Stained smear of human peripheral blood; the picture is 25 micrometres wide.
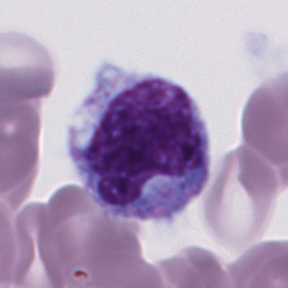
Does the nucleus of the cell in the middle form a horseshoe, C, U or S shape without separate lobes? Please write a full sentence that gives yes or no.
No, the nucleus has not been drawn out into a band and is a compact round or oval mass.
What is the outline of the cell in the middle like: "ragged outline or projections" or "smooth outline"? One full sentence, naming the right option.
Projections, blebs or tags, or a frayed edge, mark the outline of the cell.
